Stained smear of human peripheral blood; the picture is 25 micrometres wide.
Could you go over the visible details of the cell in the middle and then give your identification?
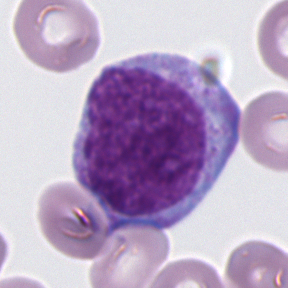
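Chromatin finely stippled, not gathered into coarse dark blocks. Cytoplasmic rim widest on the right. Fine purple granules scattered in the cytoplasm of the upper part of the cell. No vacuoles. Name: atypical promyelocyte.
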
